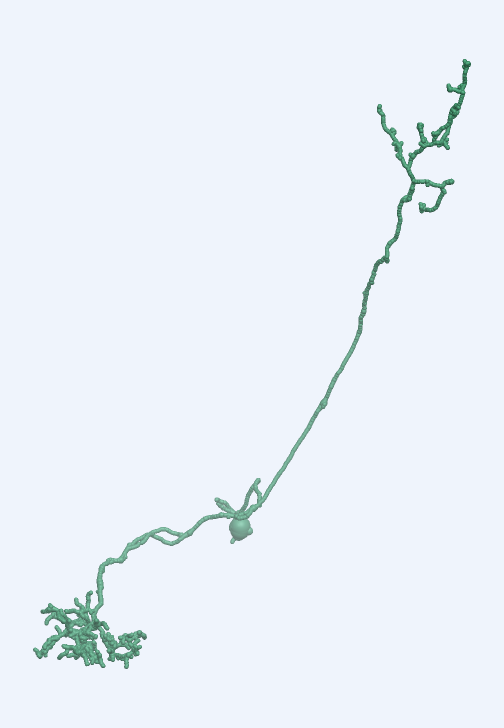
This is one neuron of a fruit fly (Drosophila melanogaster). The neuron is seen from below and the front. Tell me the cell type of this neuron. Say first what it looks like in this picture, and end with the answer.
The cell body is at the bottom of the picture. In this view it is taller than it is wide. It is a visual projection neuron. It is of cell type LPC1.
